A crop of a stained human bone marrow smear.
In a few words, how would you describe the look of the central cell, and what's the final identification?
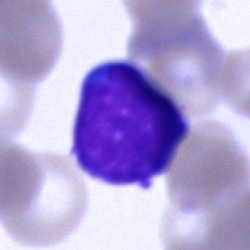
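Its outline is somewhat angular rather than smoothly round. Dark staining runs fairly evenly across it, speckled with a few small pale dots. No granules can be made out anywhere in the cell. From the bottom edge, a small rounded bleb projects. This central cell is a lymphocyte.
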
